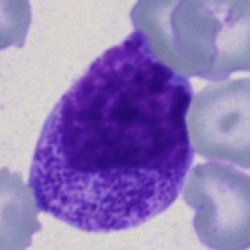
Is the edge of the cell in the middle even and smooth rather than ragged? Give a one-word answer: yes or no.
Yes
